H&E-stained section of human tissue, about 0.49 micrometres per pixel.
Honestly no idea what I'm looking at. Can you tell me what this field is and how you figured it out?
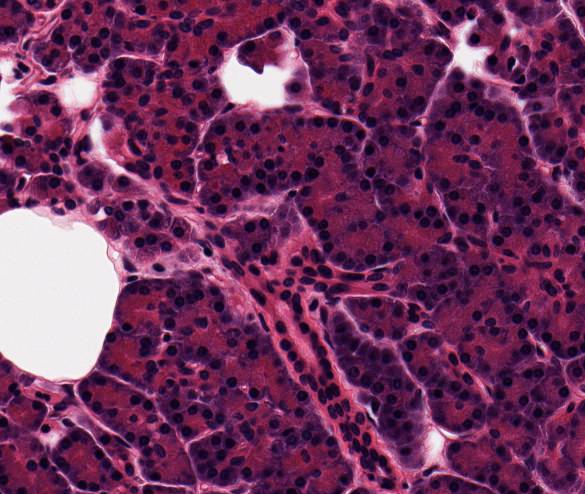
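That's exocrine pancreas. Closely packed groups of epithelial cells fill the field, split into lobules by thin pink septa. Their cytoplasm is abundant, deep pink-red and granular.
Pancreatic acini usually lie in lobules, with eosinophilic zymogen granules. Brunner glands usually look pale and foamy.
A large rounded empty white space sits at the left edge.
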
